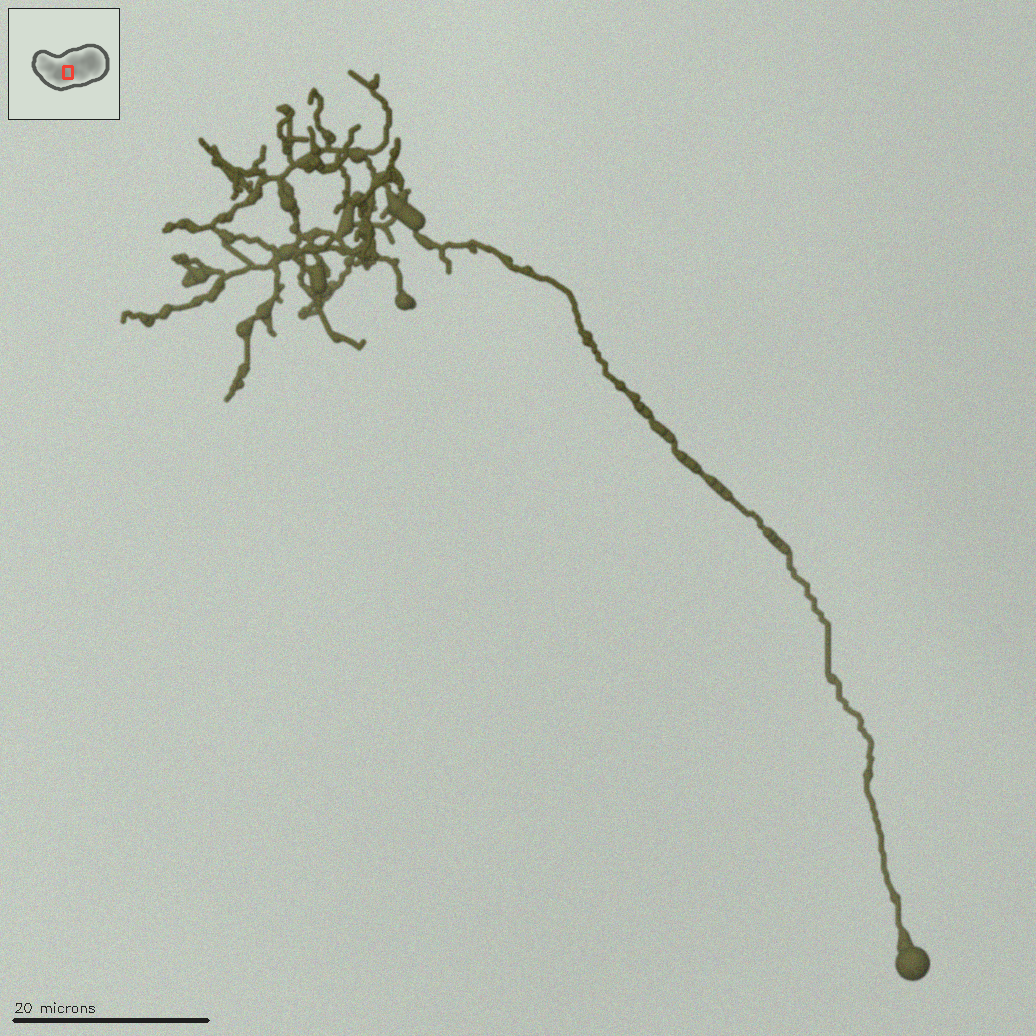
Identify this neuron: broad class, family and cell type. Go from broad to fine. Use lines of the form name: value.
broad class: optic-lobe intrinsic neuron
family: Li
cell type: Li22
